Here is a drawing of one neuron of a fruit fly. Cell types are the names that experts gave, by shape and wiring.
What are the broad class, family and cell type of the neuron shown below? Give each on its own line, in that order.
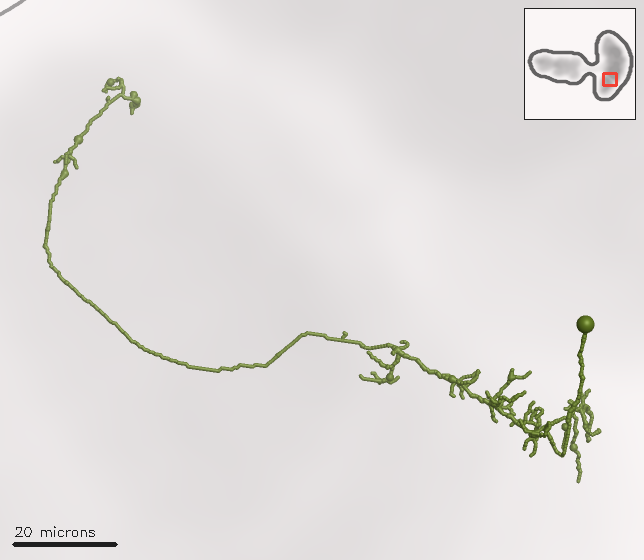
optic-lobe intrinsic neuron
Tm
Tm12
